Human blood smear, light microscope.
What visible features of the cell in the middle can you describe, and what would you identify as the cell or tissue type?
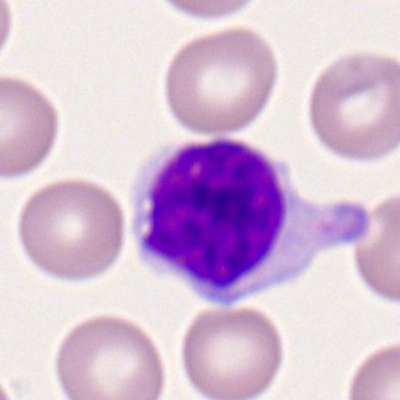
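The nucleus shows no distinct nucleolus. On the left side, the cytoplasm is only a thin rim around the nucleus. From the right side, by contrast, a tapering tail of cytoplasm extends outward. Taken as a whole, the outline is irregular rather than smoothly round. Name: lymphocyte.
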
